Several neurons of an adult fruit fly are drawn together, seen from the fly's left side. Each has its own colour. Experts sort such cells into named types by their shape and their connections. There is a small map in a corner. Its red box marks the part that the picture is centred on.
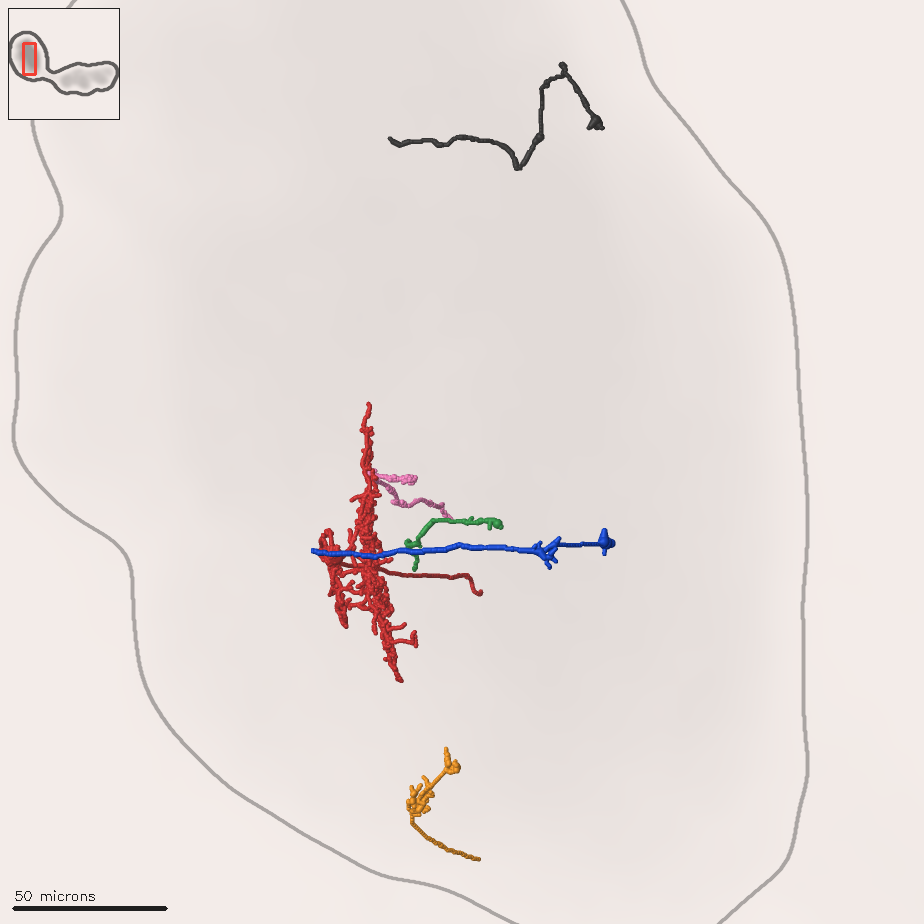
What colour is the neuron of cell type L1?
blue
